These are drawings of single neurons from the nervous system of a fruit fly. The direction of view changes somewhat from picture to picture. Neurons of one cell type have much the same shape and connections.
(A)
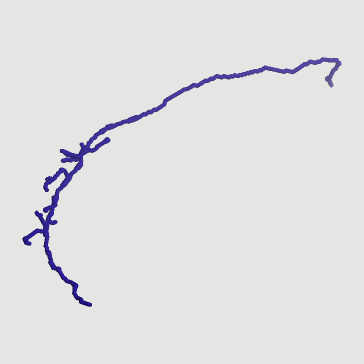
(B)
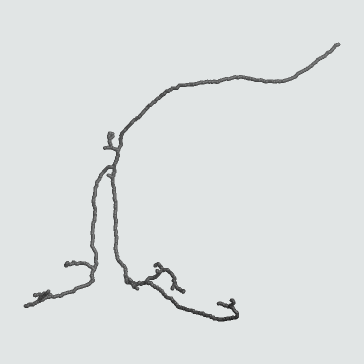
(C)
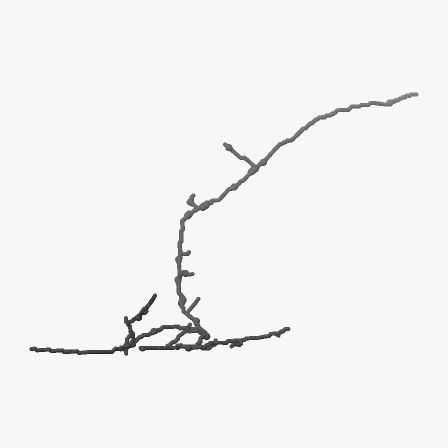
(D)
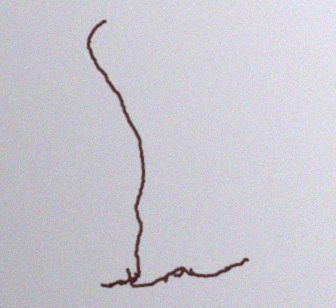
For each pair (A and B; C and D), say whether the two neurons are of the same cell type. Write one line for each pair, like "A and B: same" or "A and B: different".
A and B: different
C and D: different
